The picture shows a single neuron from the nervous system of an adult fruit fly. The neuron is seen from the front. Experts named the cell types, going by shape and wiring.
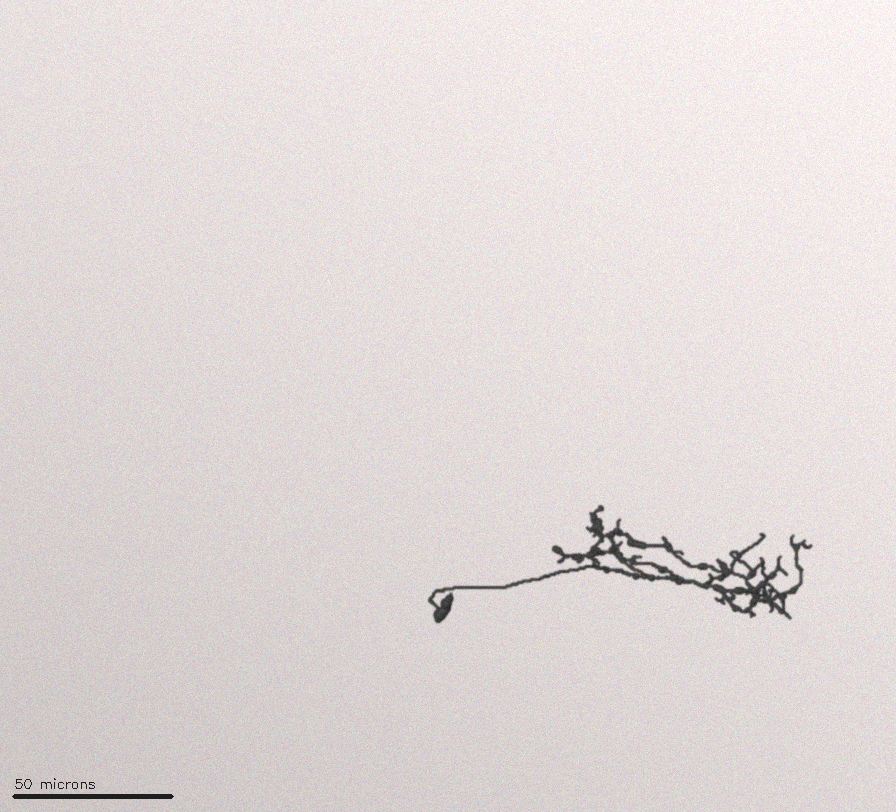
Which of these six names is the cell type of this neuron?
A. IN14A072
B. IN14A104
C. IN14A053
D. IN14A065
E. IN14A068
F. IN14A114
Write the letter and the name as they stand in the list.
E. IN14A068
